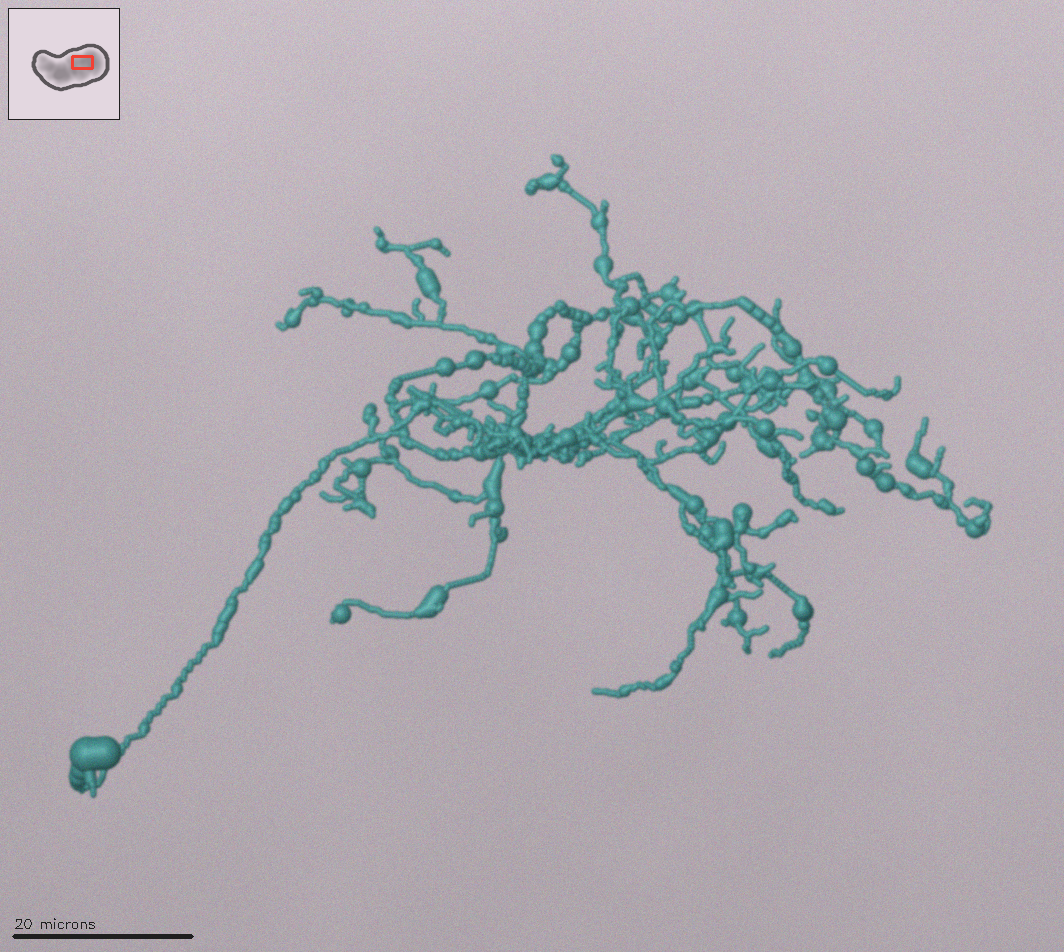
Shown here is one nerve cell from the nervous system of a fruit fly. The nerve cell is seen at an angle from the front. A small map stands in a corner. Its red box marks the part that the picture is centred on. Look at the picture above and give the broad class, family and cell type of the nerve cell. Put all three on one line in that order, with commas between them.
central-brain intrinsic neuron, hemilineage AOTUv4_ventral, FB4R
